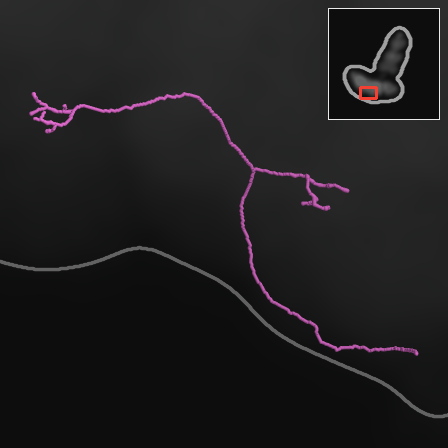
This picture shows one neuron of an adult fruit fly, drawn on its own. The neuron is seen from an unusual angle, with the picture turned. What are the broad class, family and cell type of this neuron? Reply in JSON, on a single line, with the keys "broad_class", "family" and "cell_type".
{"broad_class": "sensory neuron entering the brain", "family": "class olfactory", "cell_type": "ORN_DL5"}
